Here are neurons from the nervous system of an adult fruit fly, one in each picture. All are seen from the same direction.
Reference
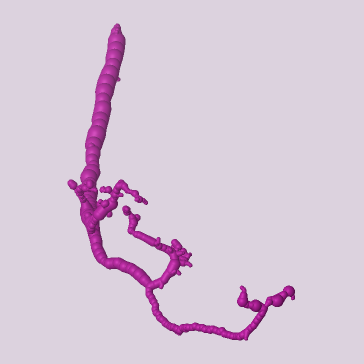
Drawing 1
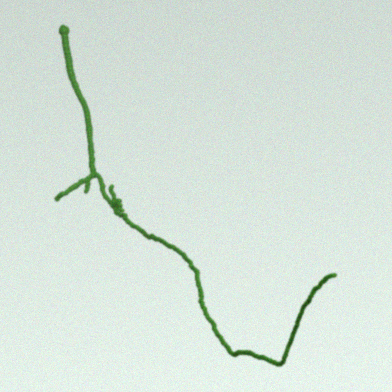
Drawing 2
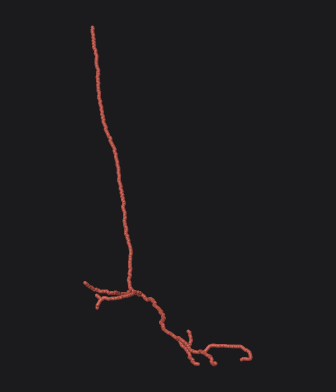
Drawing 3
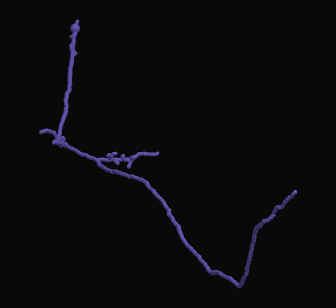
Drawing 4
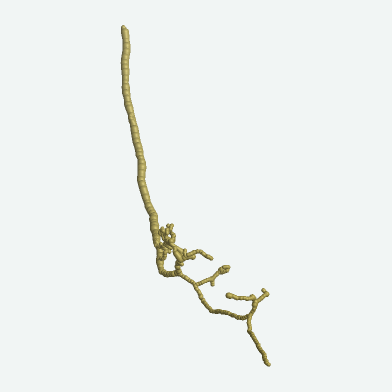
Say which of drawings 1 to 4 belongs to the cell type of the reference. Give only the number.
4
